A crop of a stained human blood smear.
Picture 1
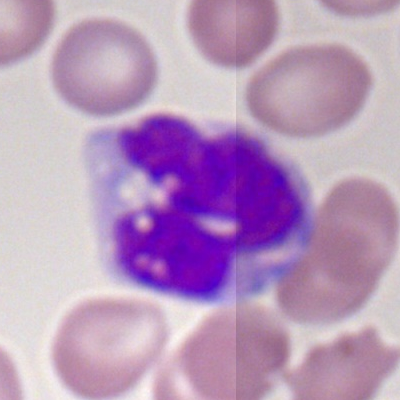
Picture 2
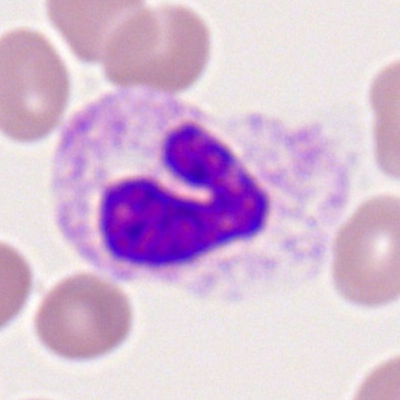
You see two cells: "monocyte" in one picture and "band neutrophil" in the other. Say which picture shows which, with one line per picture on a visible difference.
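Picture 1 is a monocyte. No distinct granules are visible in the cytoplasm.
Picture 2 is a band neutrophil. Fine lilac granules are scattered throughout the cytoplasm.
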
